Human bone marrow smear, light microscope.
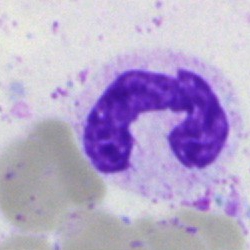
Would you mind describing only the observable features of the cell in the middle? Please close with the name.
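Roughly round in outline, the cell has a nucleus curved into a horseshoe whose opening faces downward. No nucleoli are visible within the nucleus. Fine pinkish-violet granules are present in the cytoplasm. The cell is a band neutrophil.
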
